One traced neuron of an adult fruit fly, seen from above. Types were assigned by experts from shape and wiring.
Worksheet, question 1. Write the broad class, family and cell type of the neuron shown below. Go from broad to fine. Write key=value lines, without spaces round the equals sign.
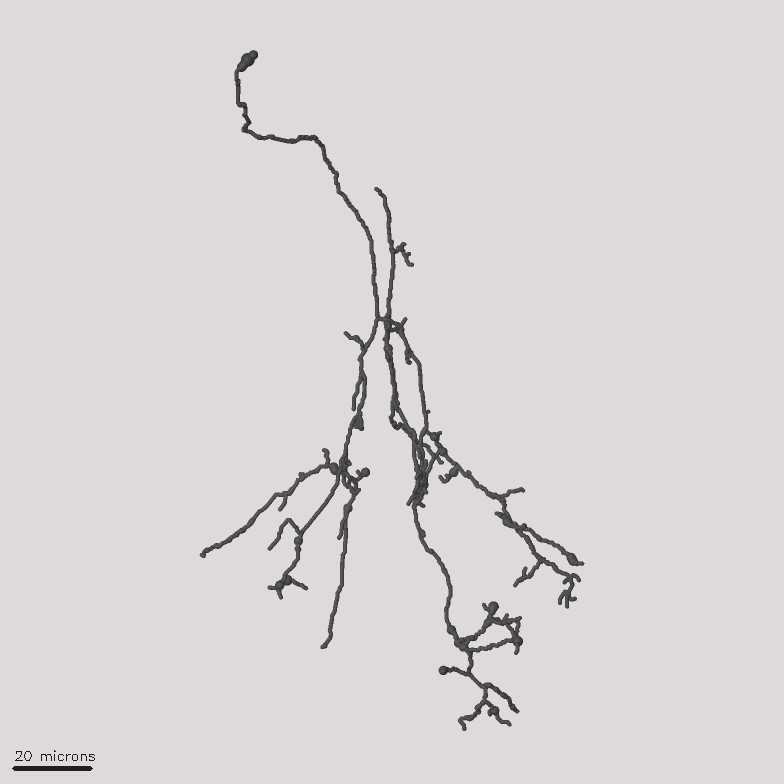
broad_class=nerve-cord intrinsic neuron
family=hemilineage 09B
cell_type=IN09B053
